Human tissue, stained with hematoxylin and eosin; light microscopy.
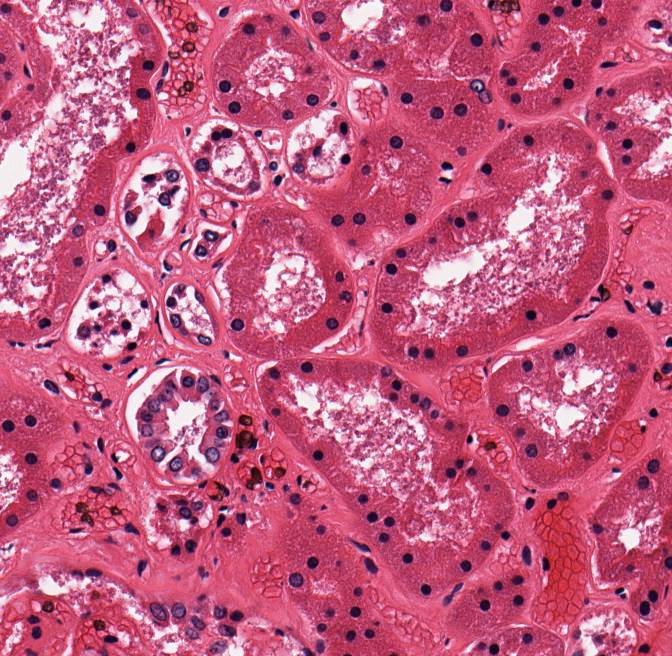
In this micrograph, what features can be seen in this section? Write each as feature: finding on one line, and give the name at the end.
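Tubules: closely packed, cross and oblique section
Stroma: thin strips
Large tubules: most, centre and right, single layer
Cytoplasm: abundant, deeply eosinophilic, granular
Nuclei: one per cell, small, round, dark, widely spaced
Smaller tubules: cluster left of centre, lower cells, paler cytoplasm, closer nuclei
Name: renal cortex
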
